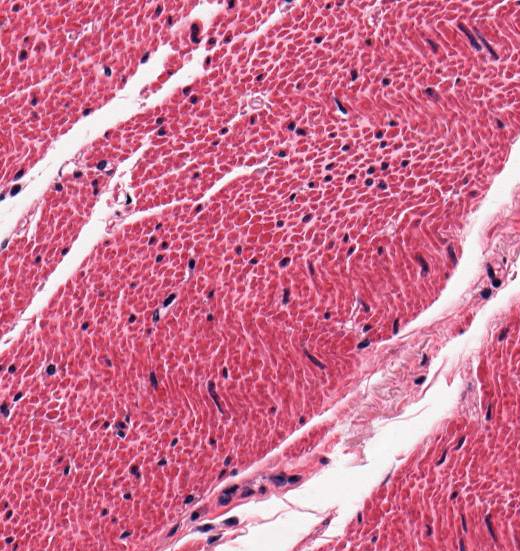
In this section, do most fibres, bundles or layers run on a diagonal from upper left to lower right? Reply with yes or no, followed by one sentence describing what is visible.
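No. Empty white clefts run diagonally from lower left toward upper right, dividing the muscle into bundles.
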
